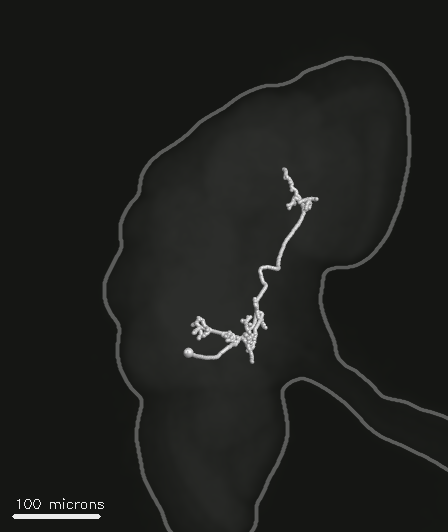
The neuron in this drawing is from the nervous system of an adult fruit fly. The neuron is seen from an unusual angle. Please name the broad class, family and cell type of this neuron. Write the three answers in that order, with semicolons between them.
central-brain intrinsic neuron; hemilineage LHl4_posterior; PLP108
